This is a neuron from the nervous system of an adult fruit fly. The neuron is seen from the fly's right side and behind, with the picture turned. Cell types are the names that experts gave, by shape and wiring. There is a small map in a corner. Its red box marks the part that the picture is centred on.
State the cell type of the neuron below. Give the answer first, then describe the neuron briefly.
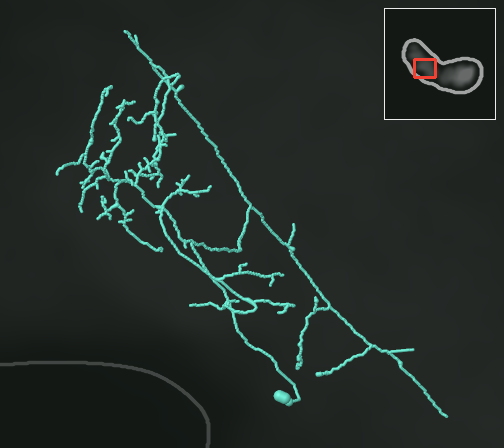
It is of cell type IN10B038. This is a nerve-cord intrinsic neuron. The cell body is at the bottom of the picture. The picture shows dozens of branch ends.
